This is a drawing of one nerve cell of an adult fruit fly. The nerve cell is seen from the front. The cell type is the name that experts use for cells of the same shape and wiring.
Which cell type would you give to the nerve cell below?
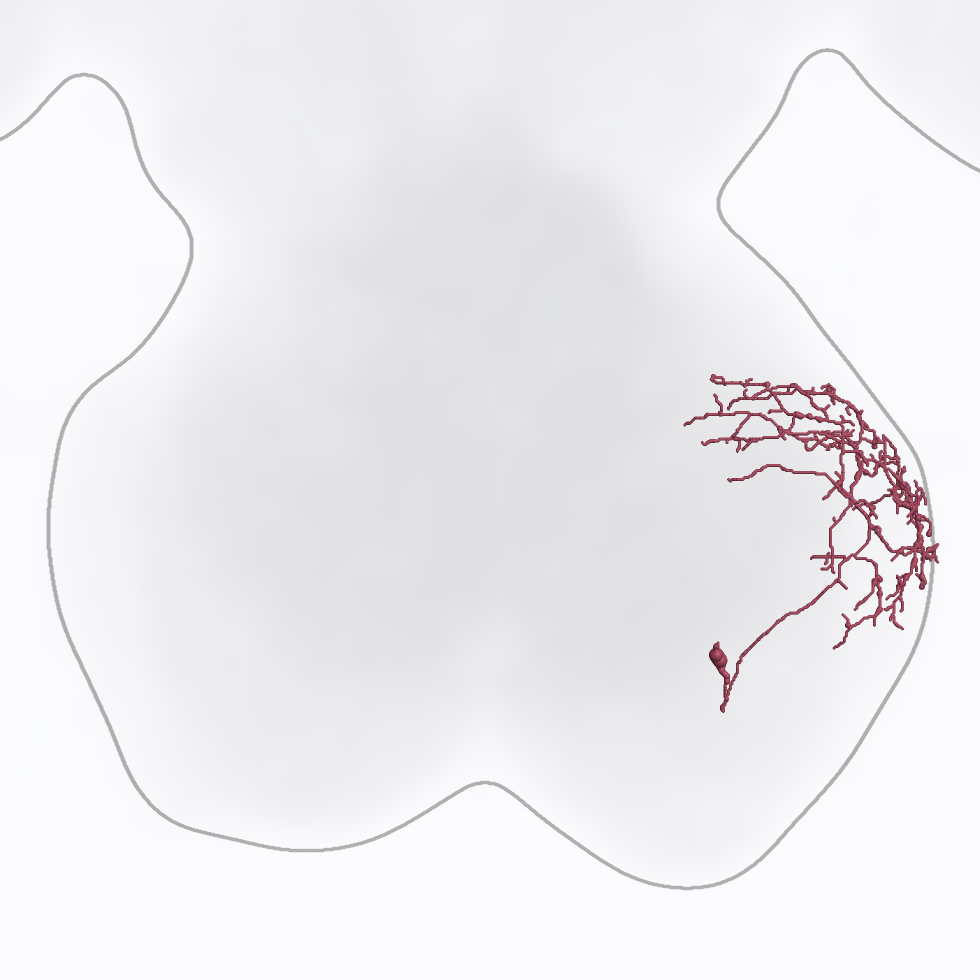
IN13A060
